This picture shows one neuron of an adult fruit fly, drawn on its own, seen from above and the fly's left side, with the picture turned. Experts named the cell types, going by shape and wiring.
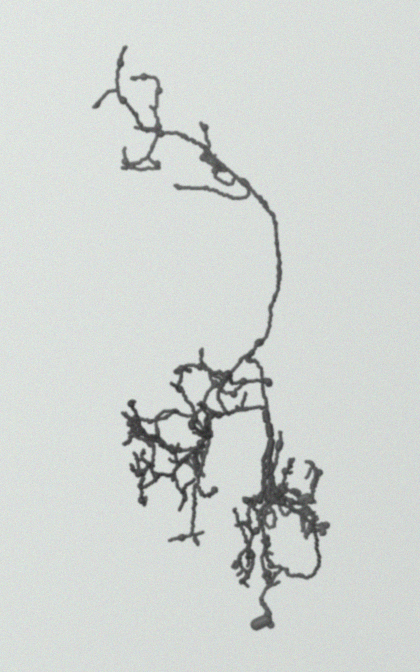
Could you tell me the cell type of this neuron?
v2LN34F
